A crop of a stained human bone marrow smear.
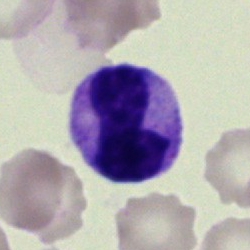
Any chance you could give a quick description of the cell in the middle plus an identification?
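Round, smooth outline. Nucleus deeply indented on its right side. Cytoplasm present both left and right of the nucleus, finely granular. Cell: band neutrophil.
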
